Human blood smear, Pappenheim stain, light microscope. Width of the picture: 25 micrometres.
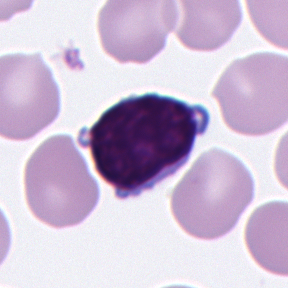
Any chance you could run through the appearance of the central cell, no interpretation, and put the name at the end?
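Nucleus fills almost the whole cell. Chromatin dense, dark purple. Cytoplasm only a scant pale bluish edge at the margin. Small pale rounded knobs project from the left, right and lower edges. Name: typical lymphocyte.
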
